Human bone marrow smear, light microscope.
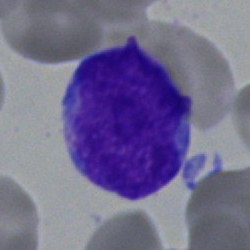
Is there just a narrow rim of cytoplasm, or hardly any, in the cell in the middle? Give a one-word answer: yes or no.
Yes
